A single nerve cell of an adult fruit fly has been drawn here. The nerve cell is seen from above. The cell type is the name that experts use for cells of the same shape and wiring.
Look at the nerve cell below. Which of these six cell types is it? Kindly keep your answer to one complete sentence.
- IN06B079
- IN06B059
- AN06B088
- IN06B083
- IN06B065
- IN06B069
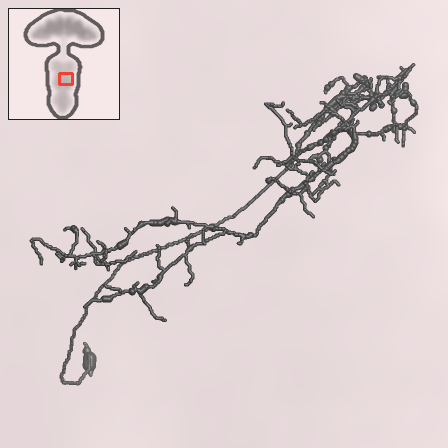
The cell type to which this neuron belongs is IN06B079.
